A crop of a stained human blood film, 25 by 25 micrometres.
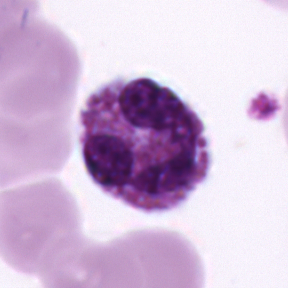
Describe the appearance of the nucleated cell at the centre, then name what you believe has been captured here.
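The cell is roughly round, about 12 by 11 micrometres, with a slightly bumpy edge formed by granules. Coarse reddish-purple granules fill the cytoplasm out to the edge. The chromatin is dense, dark purple and coarsely clumped. Between the nuclear lobes, in the centre, lies a pale pinkish area of cytoplasm. This is an eosinophil.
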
